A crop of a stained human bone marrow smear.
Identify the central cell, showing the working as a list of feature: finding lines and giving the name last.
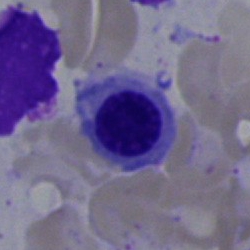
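Chromatin: dense, staining dark purple
Cytoplasm: rim wider on the left of the nucleus than on the right
Granules: none visible in the cytoplasm
Nearby: a larger, darkly stained cell lying separately to the upper left
Name: erythroblast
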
